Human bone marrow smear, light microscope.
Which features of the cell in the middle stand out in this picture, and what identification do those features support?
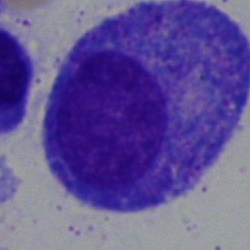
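Nuclear position comes first: off-centre, toward the left side of the cell. Its chromatin is finely textured rather than coarsely clumped. In the cytoplasm, a paler area lies just right of the nucleus, and fine reddish-purple granules are scattered throughout. This is a promyelocyte.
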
